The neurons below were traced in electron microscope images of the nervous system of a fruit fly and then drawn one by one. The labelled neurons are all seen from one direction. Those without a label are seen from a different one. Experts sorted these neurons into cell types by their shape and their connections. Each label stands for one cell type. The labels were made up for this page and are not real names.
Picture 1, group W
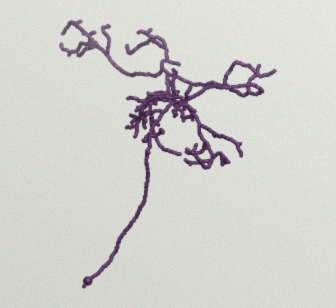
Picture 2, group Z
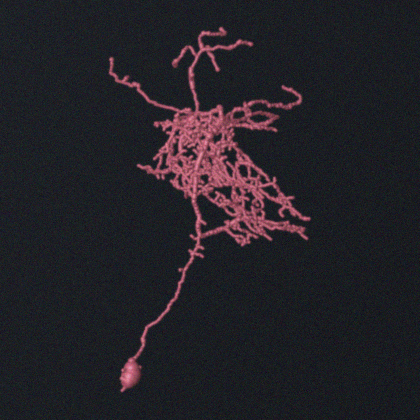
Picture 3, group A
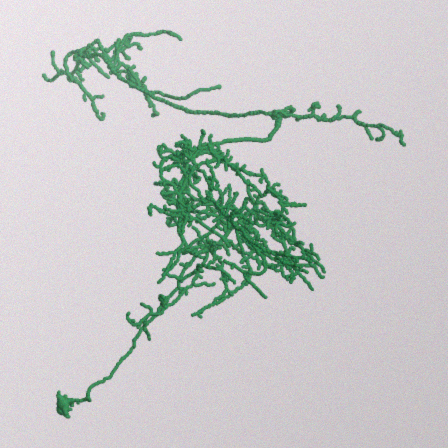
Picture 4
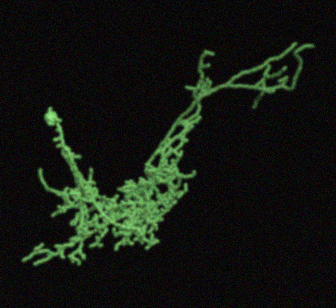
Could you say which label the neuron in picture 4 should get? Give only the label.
group Z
